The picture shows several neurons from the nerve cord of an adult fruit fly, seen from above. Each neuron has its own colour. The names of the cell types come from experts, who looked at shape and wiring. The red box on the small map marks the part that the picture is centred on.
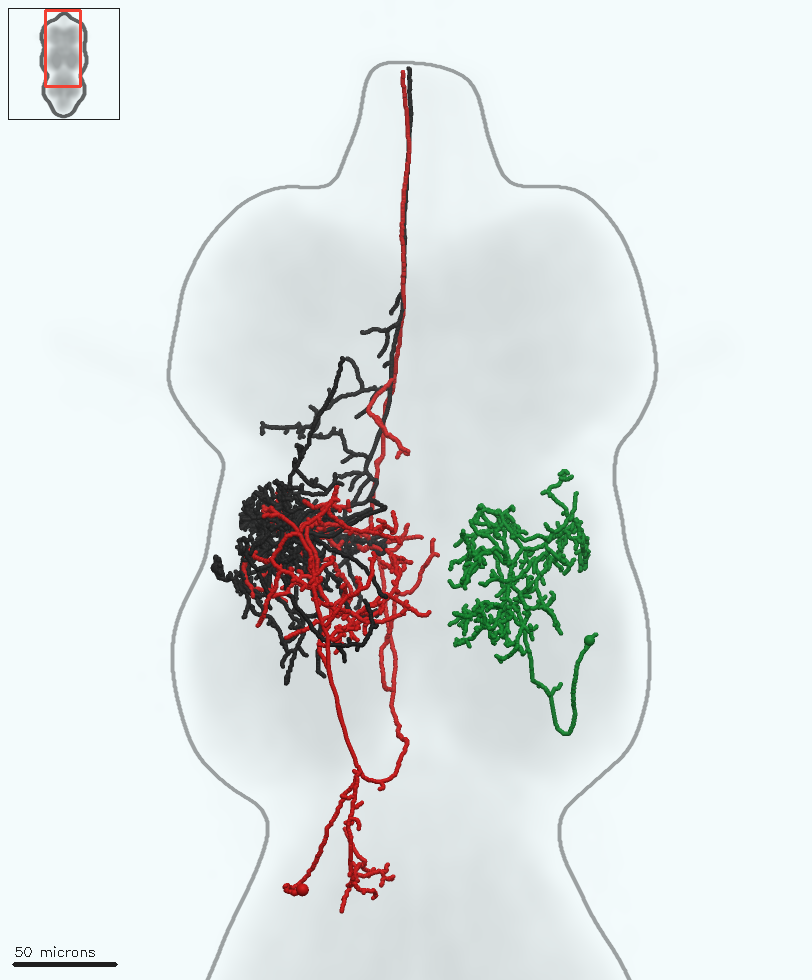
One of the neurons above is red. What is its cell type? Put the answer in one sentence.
The cell type is AN17B013.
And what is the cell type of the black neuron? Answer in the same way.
The cell type is AN17B005.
